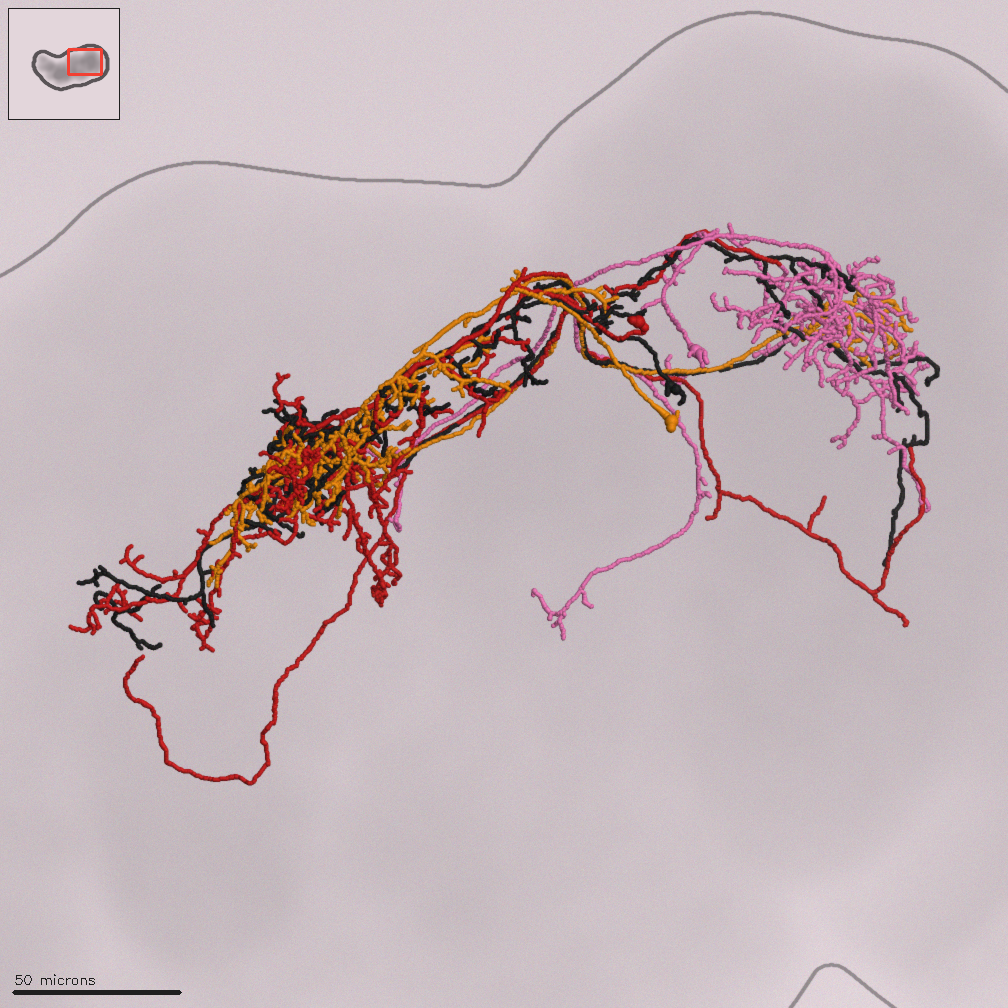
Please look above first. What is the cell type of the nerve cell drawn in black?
SIP122m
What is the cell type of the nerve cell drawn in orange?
SIP103m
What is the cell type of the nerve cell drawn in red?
SIP121m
